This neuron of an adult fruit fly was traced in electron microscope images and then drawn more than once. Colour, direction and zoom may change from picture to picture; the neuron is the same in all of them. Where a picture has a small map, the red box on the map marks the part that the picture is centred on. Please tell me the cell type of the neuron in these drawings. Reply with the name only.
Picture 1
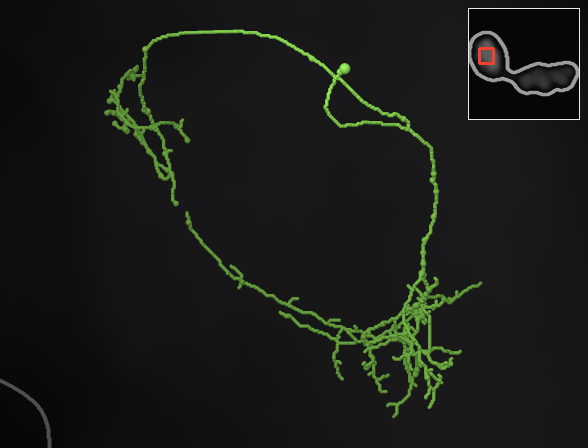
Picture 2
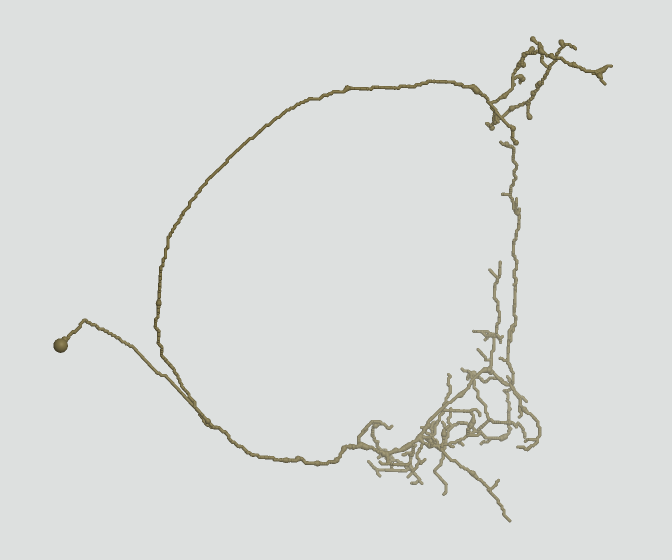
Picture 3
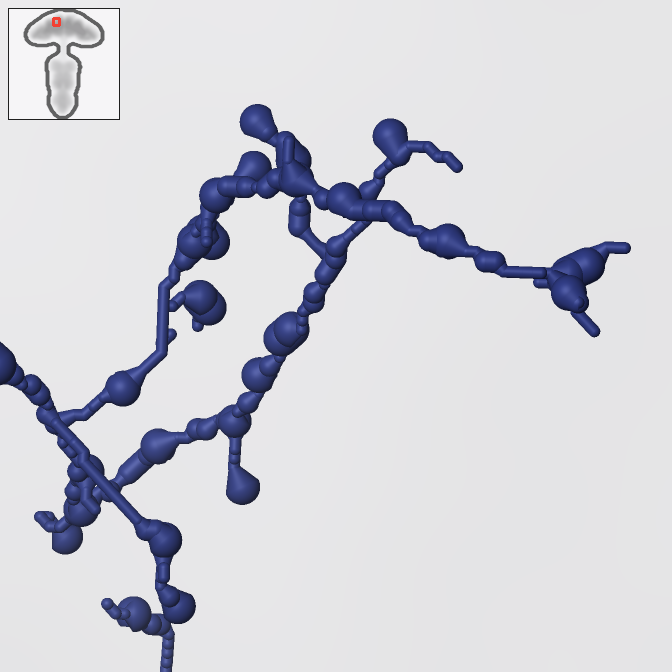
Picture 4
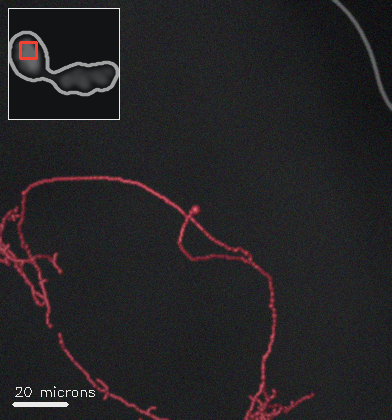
WED035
